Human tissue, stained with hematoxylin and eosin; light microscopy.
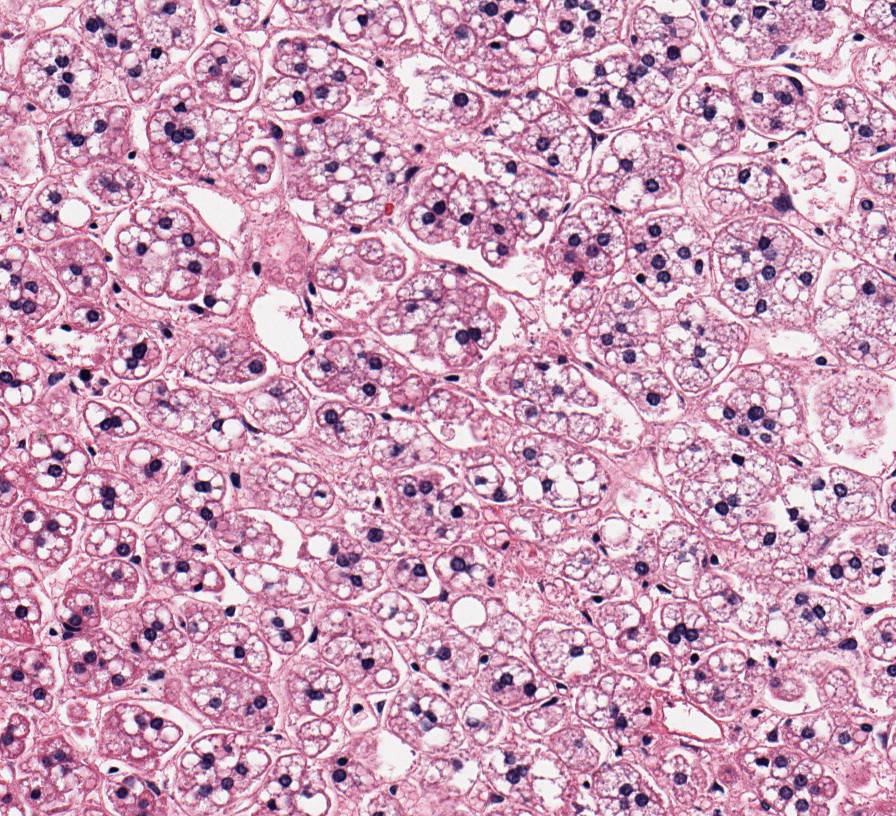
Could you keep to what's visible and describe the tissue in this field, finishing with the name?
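Throughout the field, cells lie in small rounded nests, each outlined by a thin pink septum. Many small clear vacuoles fill the cytoplasm of most cells, giving a foamy look. Nuclei are small, round, darkly stained and fairly uniform in size. The tissue is adrenal gland.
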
